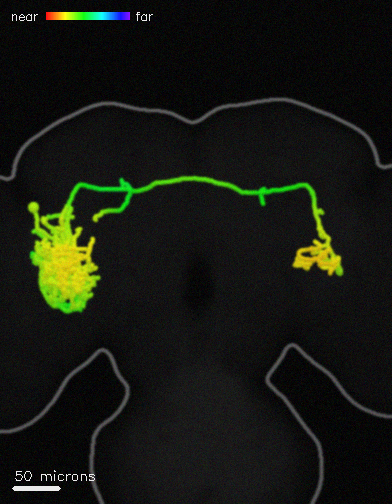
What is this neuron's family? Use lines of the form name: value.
family: hemilineage VLPl2_medial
